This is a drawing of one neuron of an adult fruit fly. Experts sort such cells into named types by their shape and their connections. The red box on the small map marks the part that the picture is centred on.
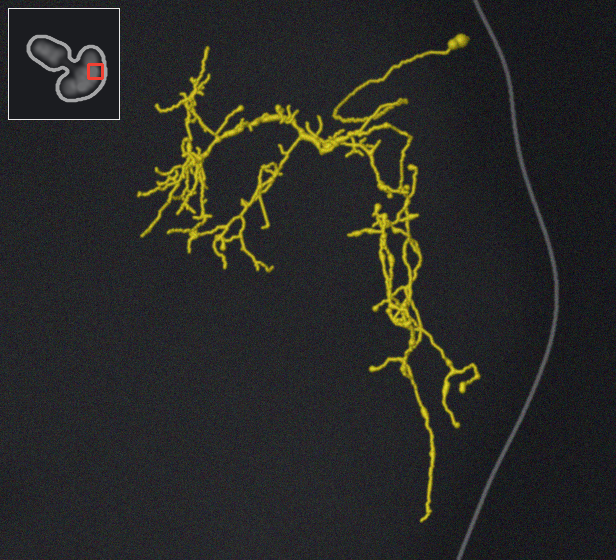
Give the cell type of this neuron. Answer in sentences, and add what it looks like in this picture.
Its cell type is LHAV5a10_b. Its broad class is central-brain intrinsic neuron. It is in the brain and does not reach the nerve cord. The cell body can be seen at the upper right of the picture. Dozens of branch ends can be seen.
